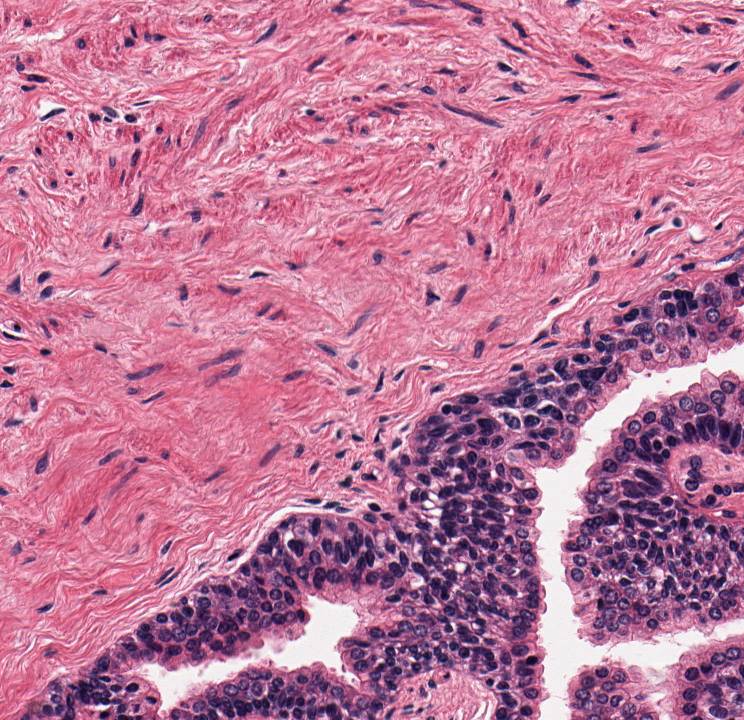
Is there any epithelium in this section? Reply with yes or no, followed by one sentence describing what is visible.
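Yes. Dense pink stroma fills the upper left of the field and epithelium fills the lower right, meeting along a boundary that runs diagonally from lower left to upper right.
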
